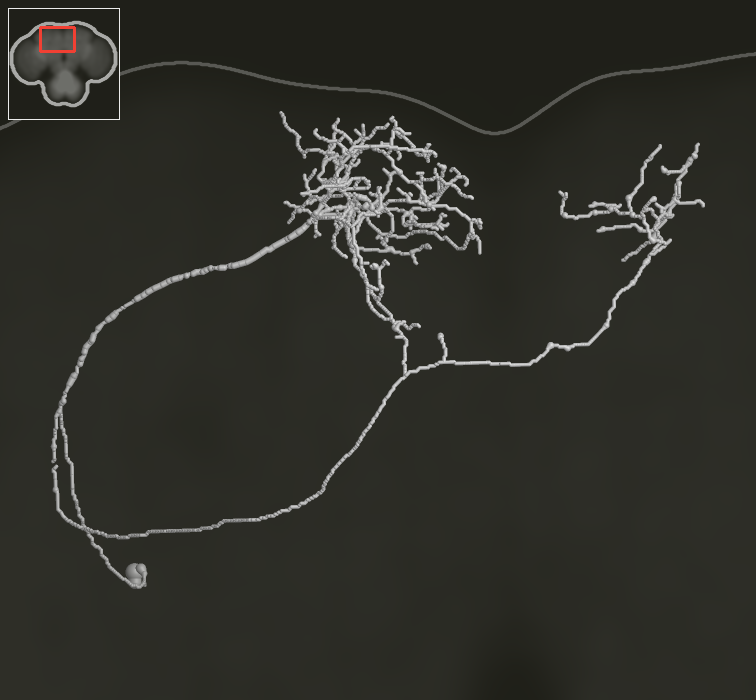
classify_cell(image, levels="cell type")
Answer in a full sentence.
The cell type is CB1346.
